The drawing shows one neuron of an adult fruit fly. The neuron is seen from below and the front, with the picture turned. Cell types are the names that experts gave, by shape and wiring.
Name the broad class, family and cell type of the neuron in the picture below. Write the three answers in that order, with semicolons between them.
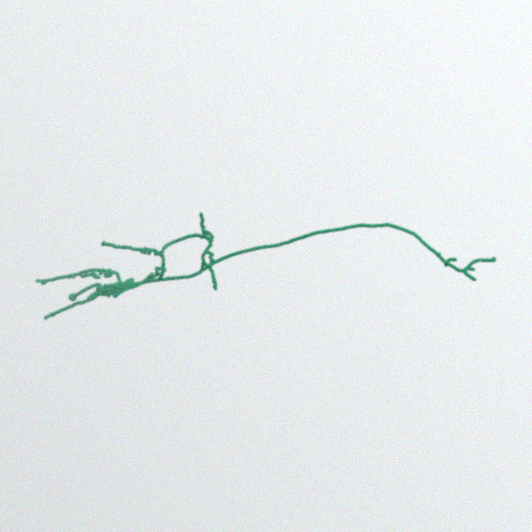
ascending neuron; hemilineage 12B; AN12B004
